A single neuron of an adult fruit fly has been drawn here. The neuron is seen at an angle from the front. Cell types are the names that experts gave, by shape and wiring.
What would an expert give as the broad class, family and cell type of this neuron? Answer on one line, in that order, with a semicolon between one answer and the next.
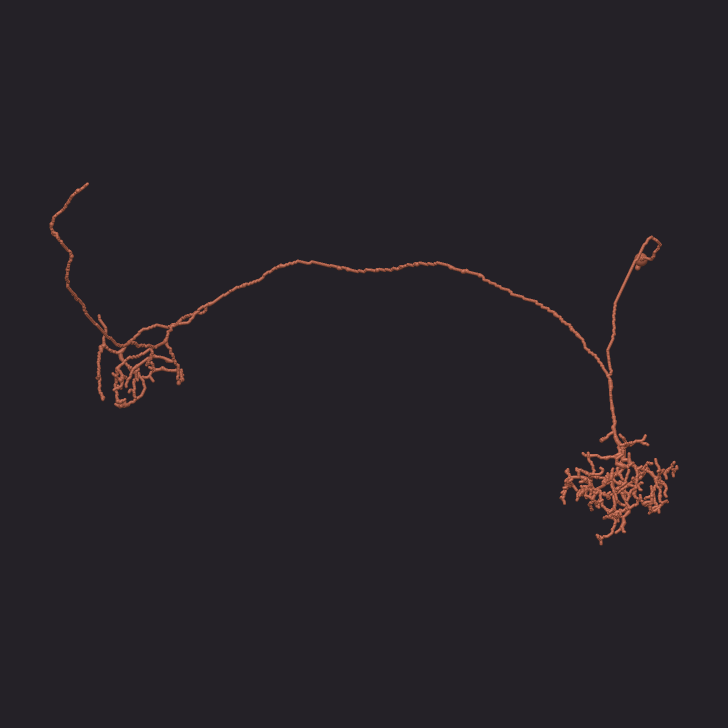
central-brain intrinsic neuron; hemilineage DM6_ventral; WED166_a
